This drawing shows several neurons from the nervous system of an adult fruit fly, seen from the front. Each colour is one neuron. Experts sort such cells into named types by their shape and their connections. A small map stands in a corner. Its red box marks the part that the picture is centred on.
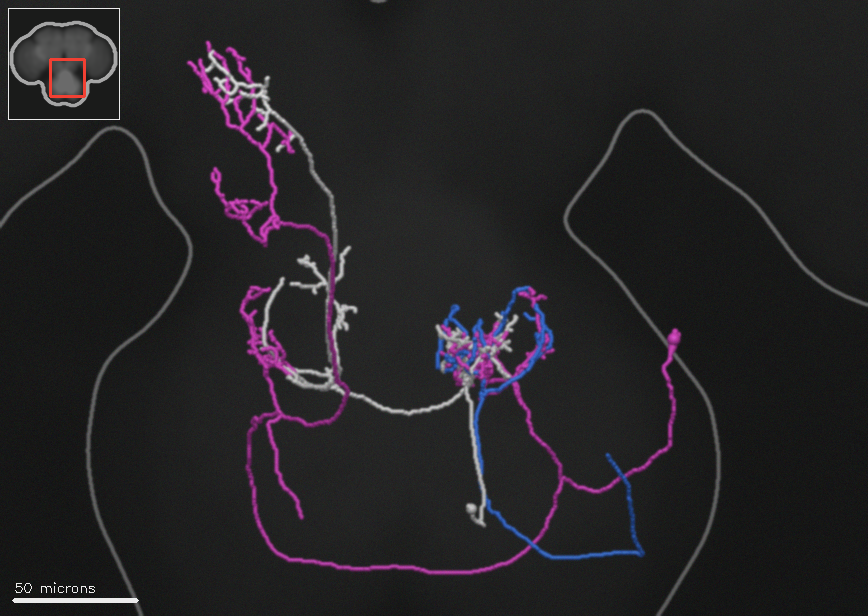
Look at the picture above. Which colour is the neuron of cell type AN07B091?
white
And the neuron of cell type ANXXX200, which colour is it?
magenta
